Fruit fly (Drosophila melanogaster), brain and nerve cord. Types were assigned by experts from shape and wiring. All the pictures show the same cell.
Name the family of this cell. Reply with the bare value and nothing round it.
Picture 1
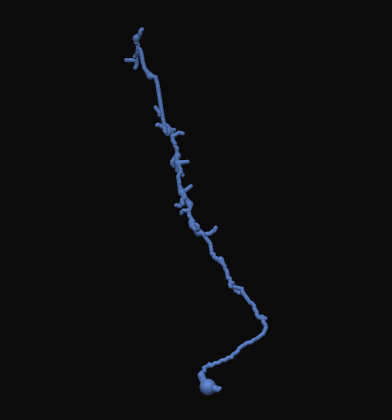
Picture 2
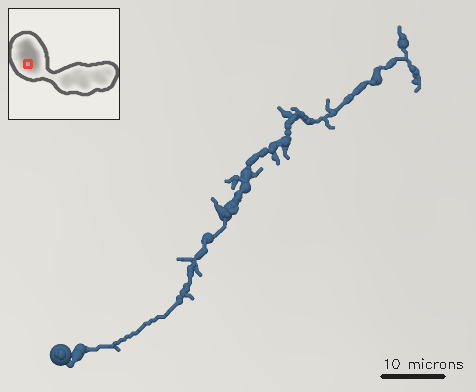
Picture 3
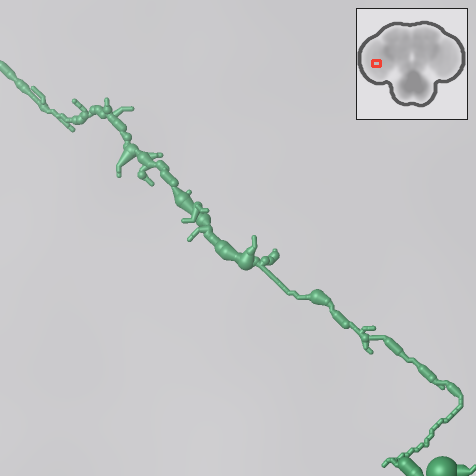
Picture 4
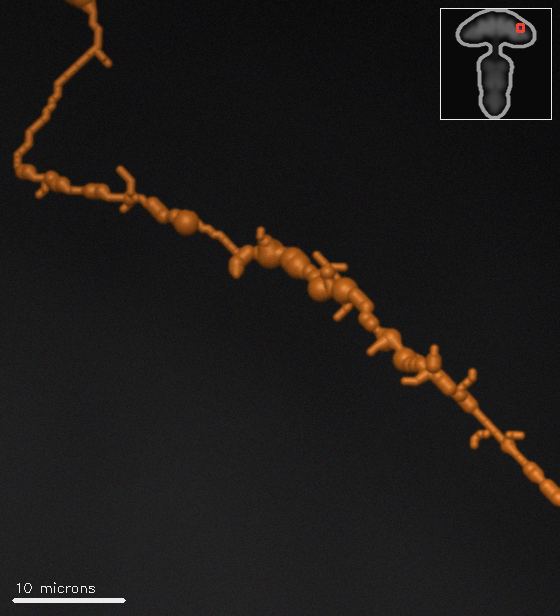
Dm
